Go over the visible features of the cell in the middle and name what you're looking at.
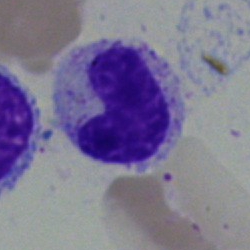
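A smooth, round outline bounds the cell. The nucleus is kidney-shaped, indented on its left side; its chromatin is dense and deep purple, and no nucleoli are visible. The cell is a band neutrophil.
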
